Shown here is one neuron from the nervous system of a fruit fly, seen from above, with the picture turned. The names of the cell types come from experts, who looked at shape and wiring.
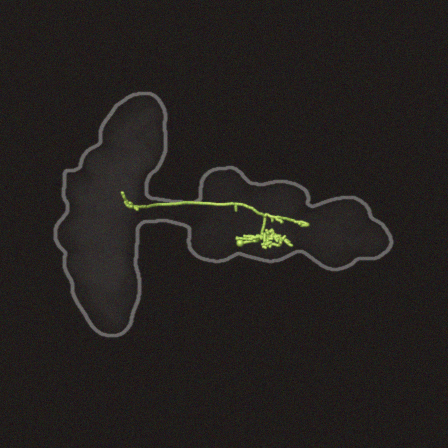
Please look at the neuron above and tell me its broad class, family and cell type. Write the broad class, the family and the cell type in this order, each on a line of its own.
ascending neuron
hemilineage 07B
AN07B060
